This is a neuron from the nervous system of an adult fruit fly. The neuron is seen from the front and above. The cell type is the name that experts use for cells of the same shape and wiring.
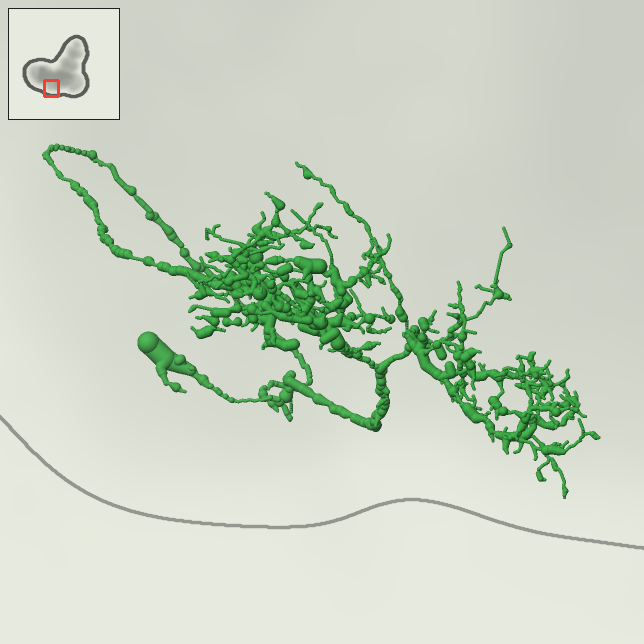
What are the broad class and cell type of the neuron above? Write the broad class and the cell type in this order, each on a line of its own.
central-brain intrinsic neuron
GNG196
